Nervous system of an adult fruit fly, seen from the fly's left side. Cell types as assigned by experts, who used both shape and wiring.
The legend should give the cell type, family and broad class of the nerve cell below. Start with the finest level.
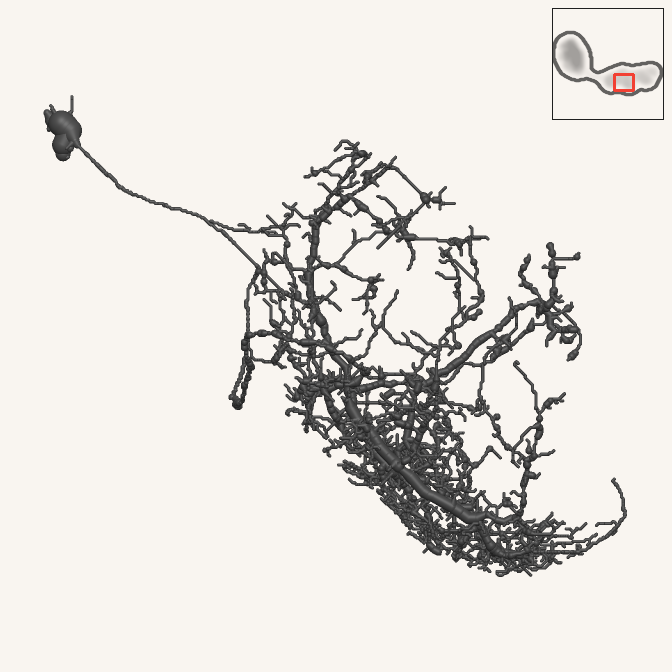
IN01A012; hemilineage 01A; nerve-cord intrinsic neuron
